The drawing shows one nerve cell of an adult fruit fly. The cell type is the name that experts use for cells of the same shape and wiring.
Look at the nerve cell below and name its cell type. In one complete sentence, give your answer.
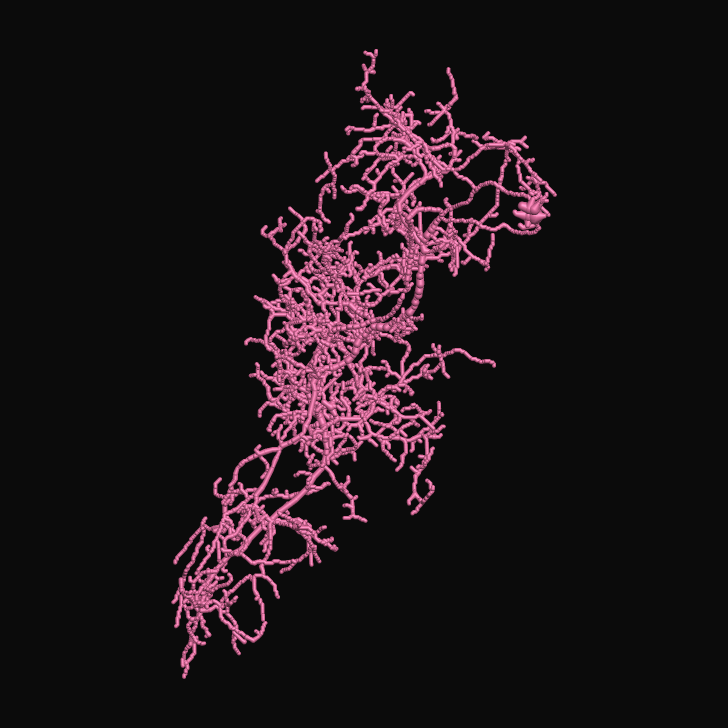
For this nerve cell, the cell type is PS059.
